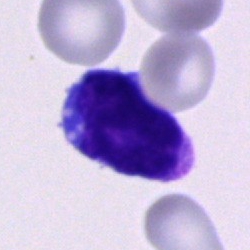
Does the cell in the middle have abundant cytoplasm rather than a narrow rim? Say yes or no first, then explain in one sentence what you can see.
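No. The nucleus fills almost the whole cell.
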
